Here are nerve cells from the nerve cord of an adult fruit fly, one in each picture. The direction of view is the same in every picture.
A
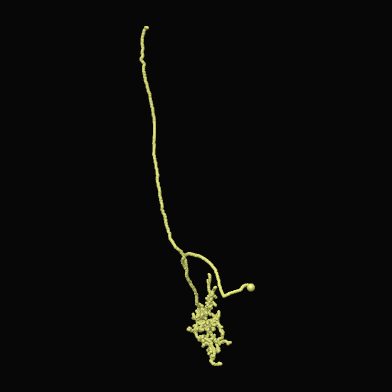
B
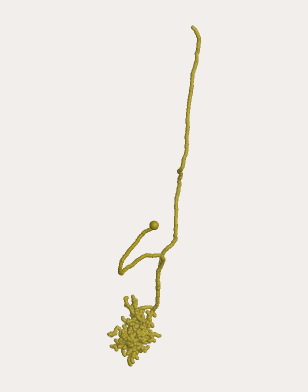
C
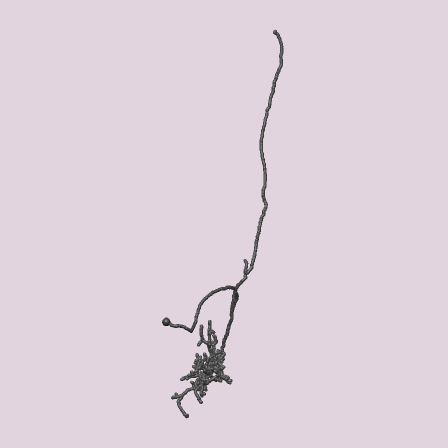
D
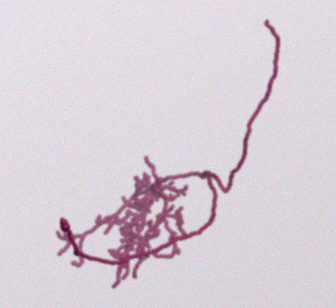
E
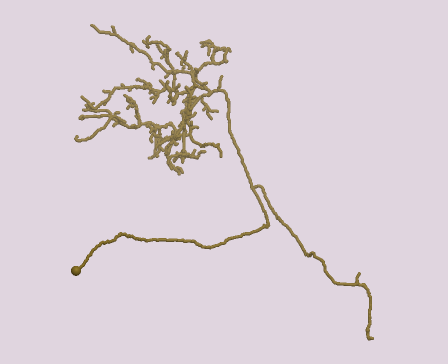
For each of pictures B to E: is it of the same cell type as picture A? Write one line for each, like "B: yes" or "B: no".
B: yes
C: yes
D: yes
E: no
